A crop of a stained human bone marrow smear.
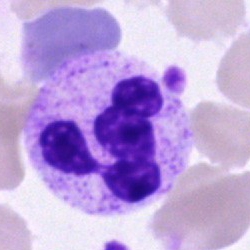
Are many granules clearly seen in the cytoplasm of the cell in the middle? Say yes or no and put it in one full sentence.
Yes, many granules can be seen in the cytoplasm of the cell.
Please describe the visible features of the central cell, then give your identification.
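Taking the features in turn, first the outline: round and smooth. Next, the chromatin is dark purple and densely clumped. Then, no nucleoli are visible in the nucleus. Finally, the cytoplasm contains no vacuoles. The cell is a segmented neutrophil.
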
